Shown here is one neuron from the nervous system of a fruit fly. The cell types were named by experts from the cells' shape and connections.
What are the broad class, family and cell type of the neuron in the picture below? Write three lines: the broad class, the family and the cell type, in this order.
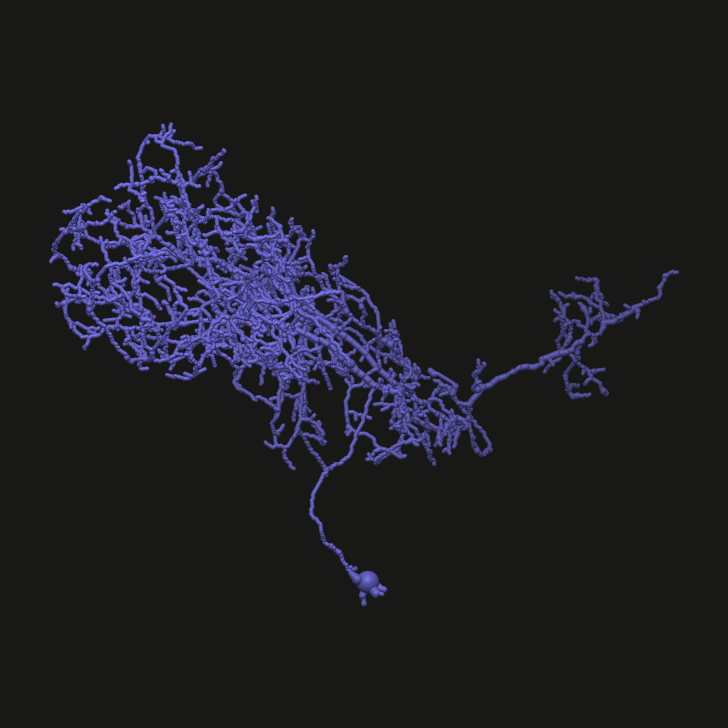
central-brain intrinsic neuron
LHPD
LHPD4c1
